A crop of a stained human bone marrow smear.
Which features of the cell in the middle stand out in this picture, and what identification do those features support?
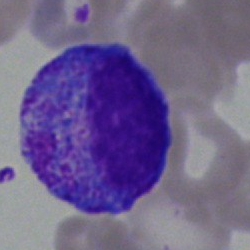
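Notice the nucleus toward the right side, taking up more than half the cell. It is a single mass with no lobes. On the left, the cytoplasm forms a blue-violet crescent holding scattered reddish-purple granules. We call this cell a promyelocyte.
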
